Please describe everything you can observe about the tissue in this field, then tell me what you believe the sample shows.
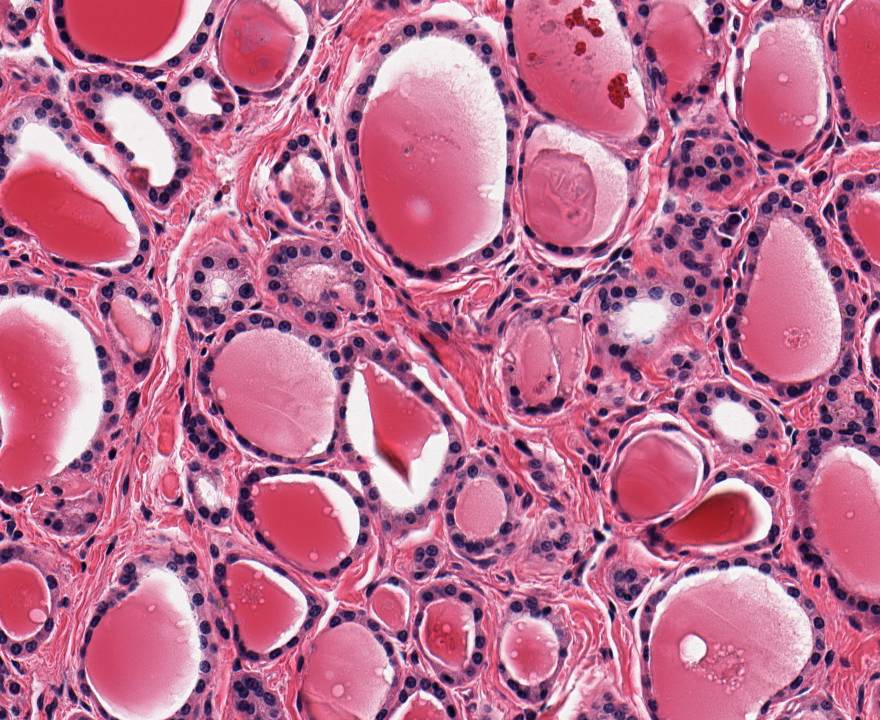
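Check one: closed round to oval follicles of widely varying size pack the field. Check two: a single layer of flattened to cuboidal cells with round dark nuclei lines each follicle. Check three: some small follicles, holding little or no colloid, form tight rings of nuclei around tiny lumens. The tissue is thyroid.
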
